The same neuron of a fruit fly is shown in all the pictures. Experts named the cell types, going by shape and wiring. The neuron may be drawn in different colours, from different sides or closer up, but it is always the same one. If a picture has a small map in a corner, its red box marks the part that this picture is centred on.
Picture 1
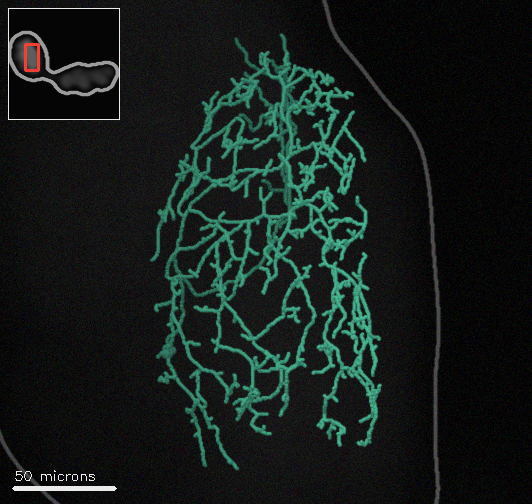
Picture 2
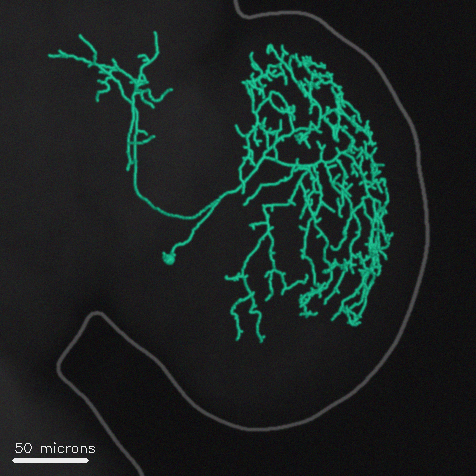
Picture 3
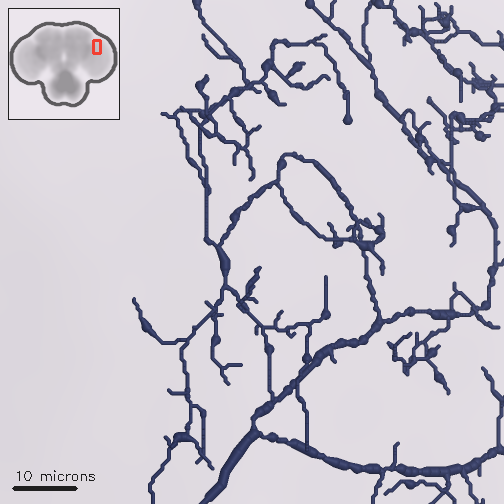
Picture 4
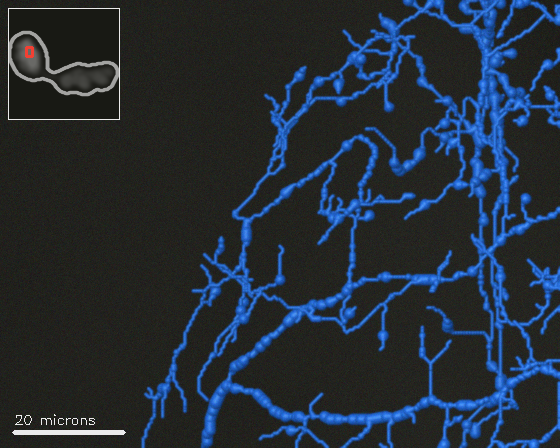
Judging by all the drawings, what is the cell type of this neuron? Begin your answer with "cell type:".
cell type: MeVP32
